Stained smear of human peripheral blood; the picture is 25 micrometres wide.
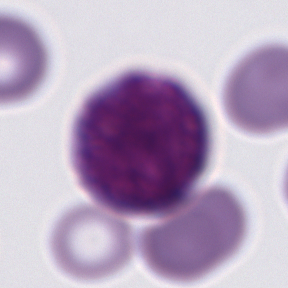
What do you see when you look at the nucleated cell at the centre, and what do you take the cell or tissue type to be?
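Nucleus occupies nearly the entire cell. No distinct granules seen. No vacuoles seen. A red cell abuts the lower right edge. Cell is a myeloblast.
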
